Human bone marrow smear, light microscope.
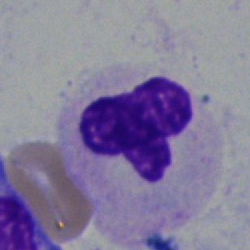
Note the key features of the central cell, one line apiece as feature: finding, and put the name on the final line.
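Outline: round, smooth, faintly drawn
Chromatin: dark purple, fairly dense, small paler spots scattered through it
Nucleoli: none distinct
Cytoplasm: plentiful, pale greyish-lilac, surrounding the nucleus on all sides
Answer: segmented neutrophil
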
